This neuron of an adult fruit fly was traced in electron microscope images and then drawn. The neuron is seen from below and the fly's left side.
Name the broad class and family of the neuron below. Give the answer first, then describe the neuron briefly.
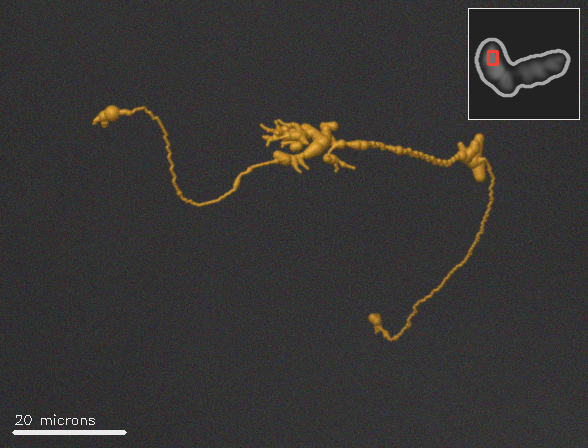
It is an optic-lobe intrinsic neuron. Its family is Tm. It lies in the brain. The cell body can be seen at the upper left of the picture. From left to right in the picture it spans about 75 microns.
